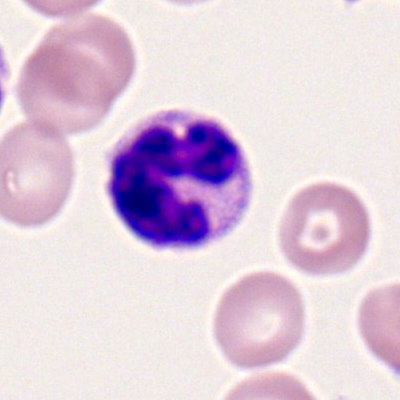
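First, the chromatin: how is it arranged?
Dense and coarsely clumped.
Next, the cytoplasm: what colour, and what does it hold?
Pale pink-lilac, with fine, faint granules; its widest area lies on the lower right side.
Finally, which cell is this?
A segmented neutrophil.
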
